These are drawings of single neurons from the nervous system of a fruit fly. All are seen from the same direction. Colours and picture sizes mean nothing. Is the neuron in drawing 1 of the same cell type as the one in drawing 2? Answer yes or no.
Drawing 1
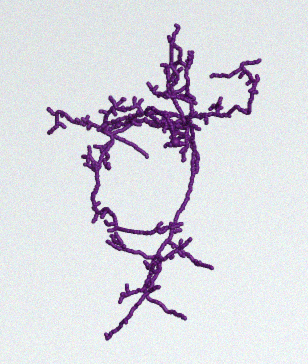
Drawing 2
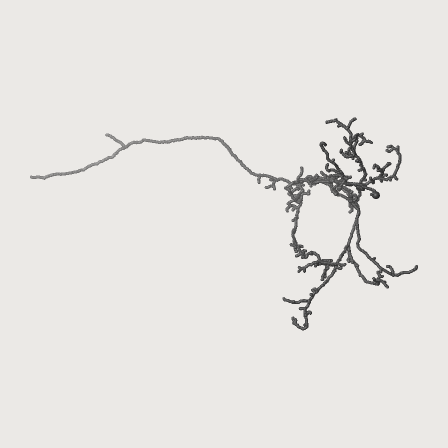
yes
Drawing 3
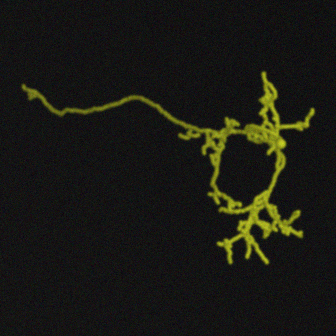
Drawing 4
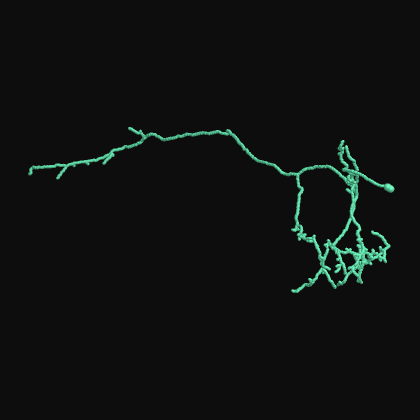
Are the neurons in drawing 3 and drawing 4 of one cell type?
no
